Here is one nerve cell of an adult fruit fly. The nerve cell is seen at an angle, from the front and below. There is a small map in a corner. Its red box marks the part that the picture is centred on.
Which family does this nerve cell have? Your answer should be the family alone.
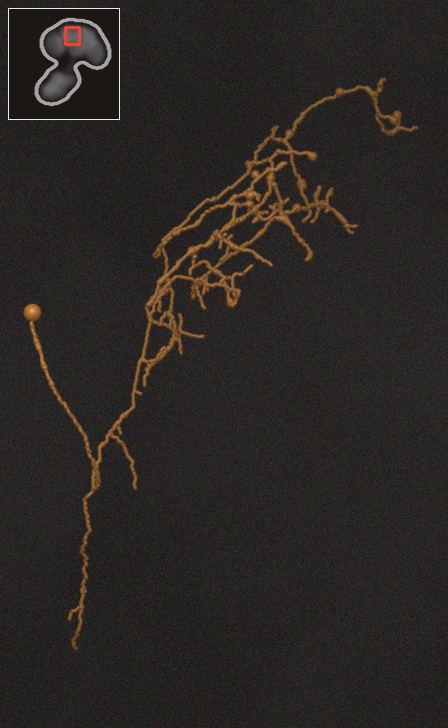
hemilineage LALa1_anterior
